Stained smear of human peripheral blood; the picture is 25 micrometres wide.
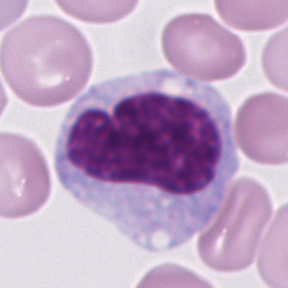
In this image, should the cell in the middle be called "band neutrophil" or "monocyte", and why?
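Monocyte, I'd say, rather than band neutrophil. Going over it: the cell outline is irregular, not round. The nucleus, about 13 by 9 micrometres, has a notch in its upper edge. The cytoplasm is pale grey-blue, with several small clear vacuoles in it.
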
